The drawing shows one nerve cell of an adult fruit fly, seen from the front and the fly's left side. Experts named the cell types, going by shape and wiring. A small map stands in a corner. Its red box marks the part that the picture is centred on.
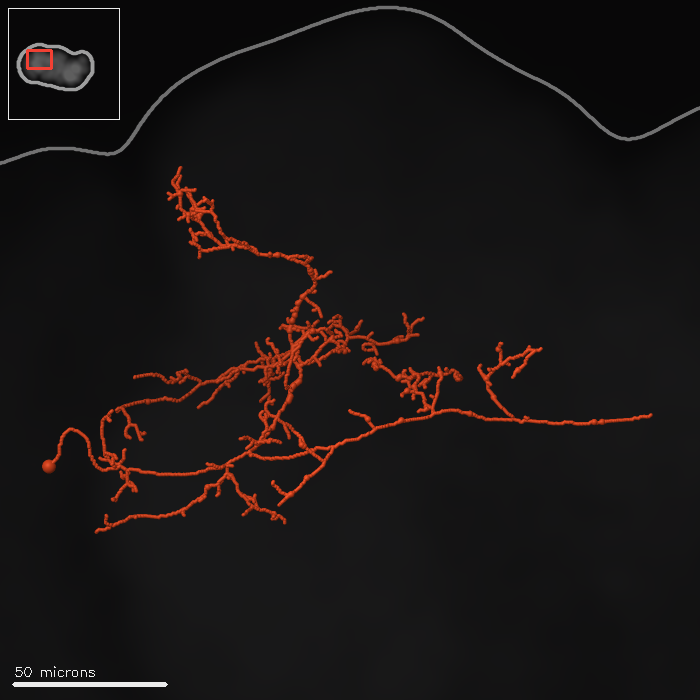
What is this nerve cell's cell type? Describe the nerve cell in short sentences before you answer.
From left to right in the picture it spans about 200 microns. Dozens of branch ends can be seen. This is a central-brain intrinsic neuron. It is of cell type AVLP186.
